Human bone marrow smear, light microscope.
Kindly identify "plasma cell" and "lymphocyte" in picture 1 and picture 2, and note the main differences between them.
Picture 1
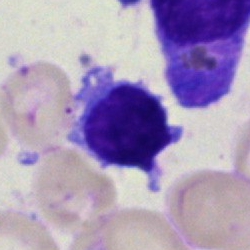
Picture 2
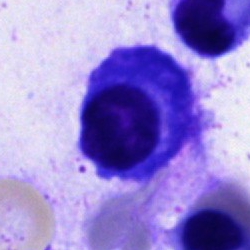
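The lymphocyte is in picture 1; picture 2 has the plasma cell. Main thing to compare is the cytoplasm: the lymphocyte has only a scant pale bluish fringe, mostly at its upper left, whereas the plasma cell's cytoplasm is deep blue.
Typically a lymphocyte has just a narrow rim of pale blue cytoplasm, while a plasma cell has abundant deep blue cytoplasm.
In the plasma cell the nucleus sits off-centre toward the lower left, and a paler band of cytoplasm curves around it on the right.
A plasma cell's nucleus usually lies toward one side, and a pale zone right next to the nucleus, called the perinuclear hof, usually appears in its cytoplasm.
Chromatin is dense and dark in both, dark purple right through the lymphocyte's nucleus and showing little internal detail in the plasma cell.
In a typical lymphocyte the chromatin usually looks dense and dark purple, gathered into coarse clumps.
No nucleolus shows in the lymphocyte.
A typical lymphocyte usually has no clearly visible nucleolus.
Both outlines are irregular, with small ragged projections on the lymphocyte and small bulges on the plasma cell, and neither has granules in its cytoplasm. A larger nucleated cell is partly in view to the upper right of the lymphocyte.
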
